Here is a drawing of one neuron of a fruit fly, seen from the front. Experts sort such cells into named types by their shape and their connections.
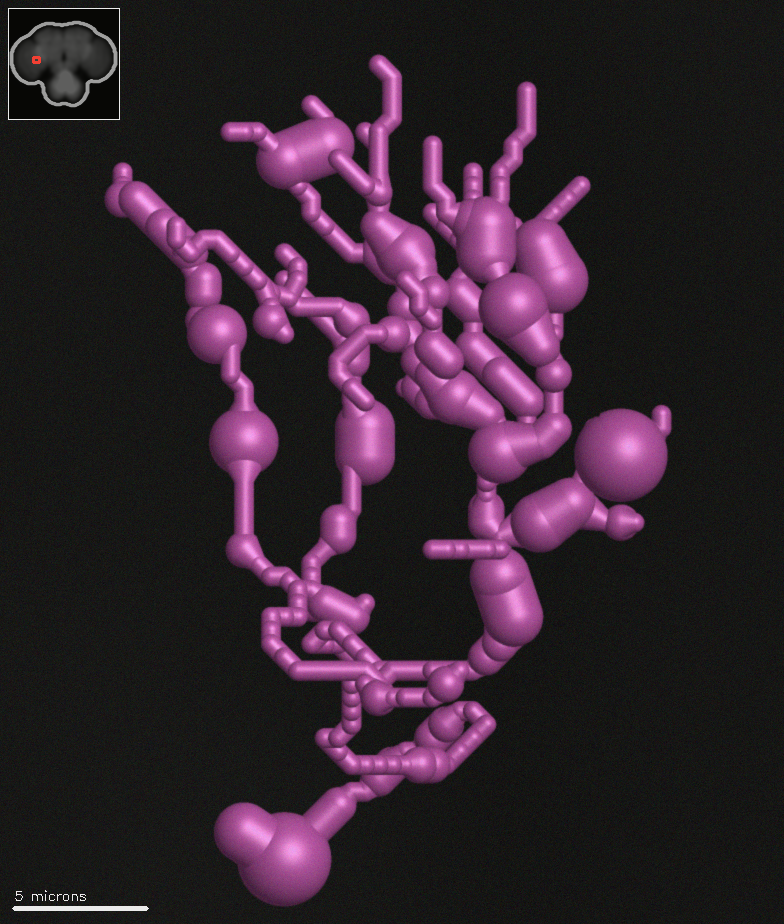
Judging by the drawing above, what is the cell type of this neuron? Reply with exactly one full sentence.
Under cell type classification, the neuron is T5d.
